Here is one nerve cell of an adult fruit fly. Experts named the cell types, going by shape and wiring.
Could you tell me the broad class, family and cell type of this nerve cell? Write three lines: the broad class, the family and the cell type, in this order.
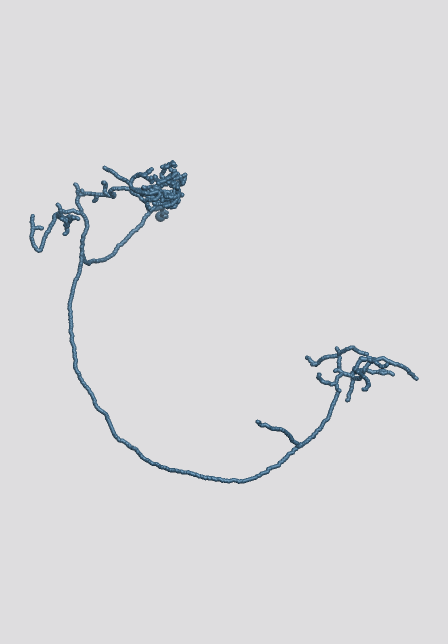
central-brain intrinsic neuron
hemilineage ALlv1
M_lvPNm45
